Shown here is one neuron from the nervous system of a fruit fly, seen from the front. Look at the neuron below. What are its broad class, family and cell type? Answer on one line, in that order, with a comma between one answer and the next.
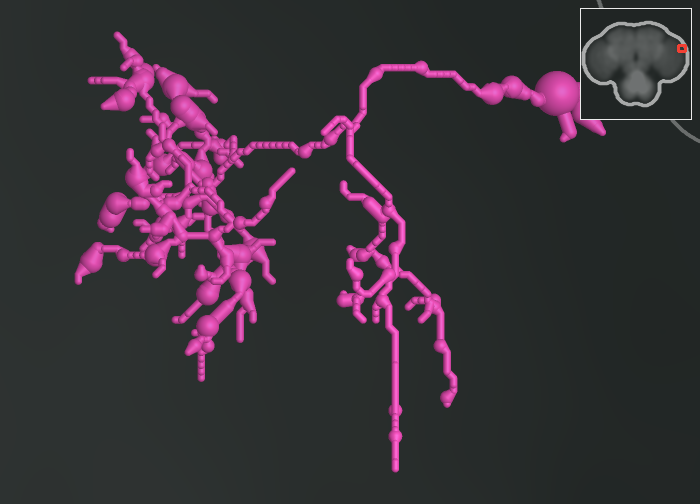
optic-lobe intrinsic neuron, Dm, Dm10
